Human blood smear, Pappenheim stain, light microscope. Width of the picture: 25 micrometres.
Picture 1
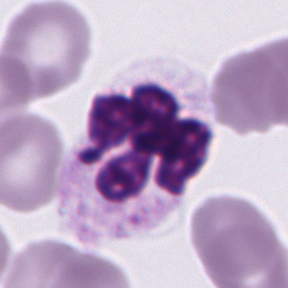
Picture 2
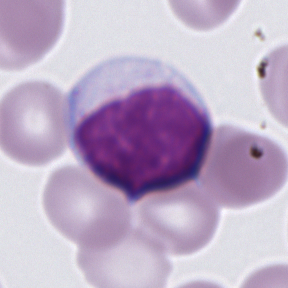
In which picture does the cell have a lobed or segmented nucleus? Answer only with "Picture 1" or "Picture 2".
Picture 1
